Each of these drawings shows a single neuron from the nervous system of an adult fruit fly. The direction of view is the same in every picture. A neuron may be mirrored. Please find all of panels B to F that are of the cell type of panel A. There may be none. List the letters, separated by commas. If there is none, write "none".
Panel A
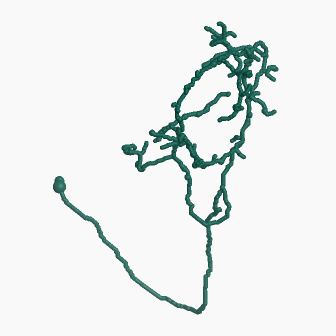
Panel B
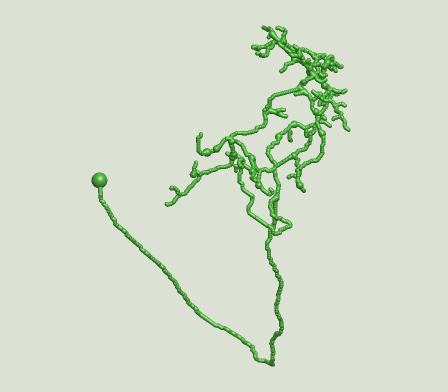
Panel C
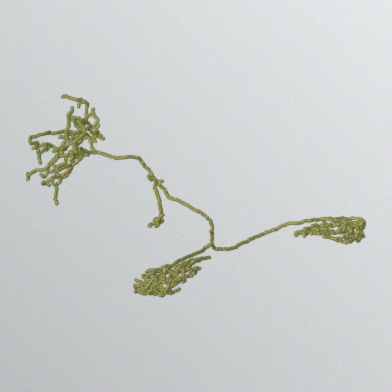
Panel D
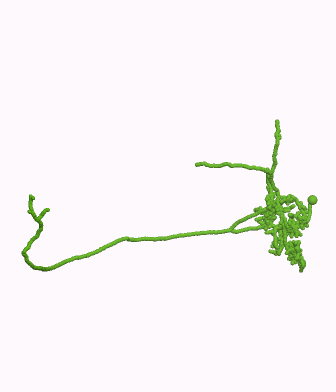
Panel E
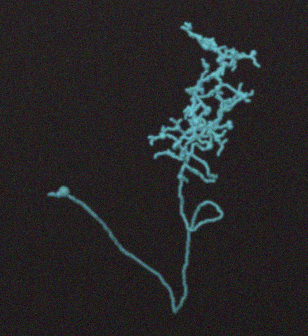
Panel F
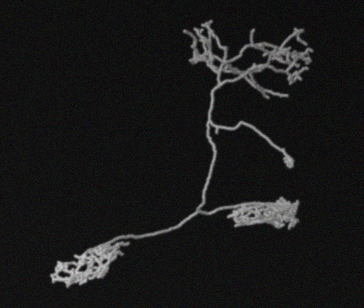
B, E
